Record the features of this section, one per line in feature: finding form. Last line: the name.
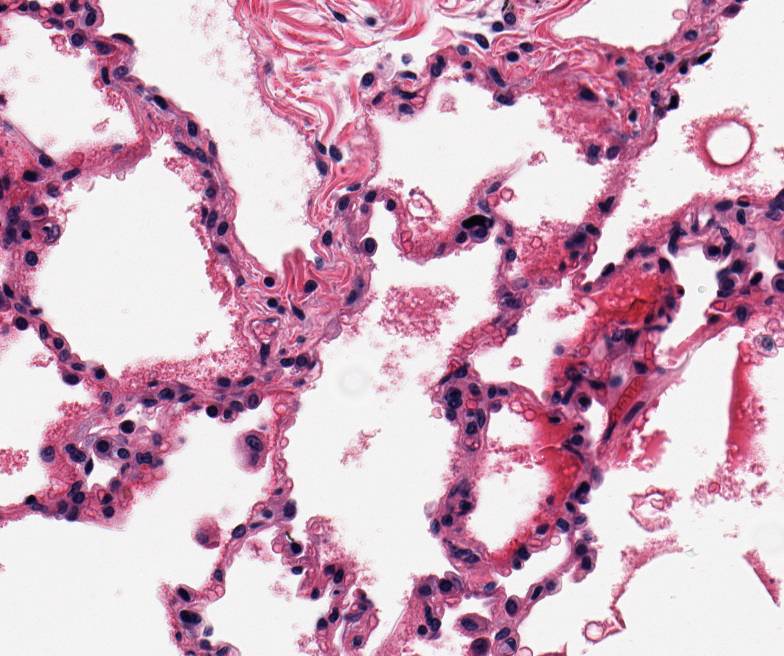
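Pattern: thin branching septa around large, mostly empty spaces, a lace-like network across the whole field
Right side: thickened septa carrying channels packed with red blood cells
Top centre: wavy bundles of pink collagen fibres
Fat cells: none in the field
Name: lung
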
